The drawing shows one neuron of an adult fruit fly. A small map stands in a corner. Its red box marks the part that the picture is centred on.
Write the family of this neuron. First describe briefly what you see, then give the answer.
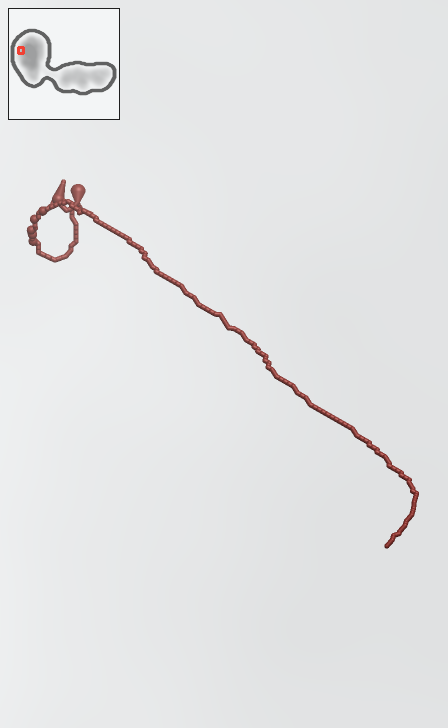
The drawing shows no cell body. There are a dozen or fewer branch ends. Its broad class is sensory neuron entering the brain. The name of its family is class olfactory.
